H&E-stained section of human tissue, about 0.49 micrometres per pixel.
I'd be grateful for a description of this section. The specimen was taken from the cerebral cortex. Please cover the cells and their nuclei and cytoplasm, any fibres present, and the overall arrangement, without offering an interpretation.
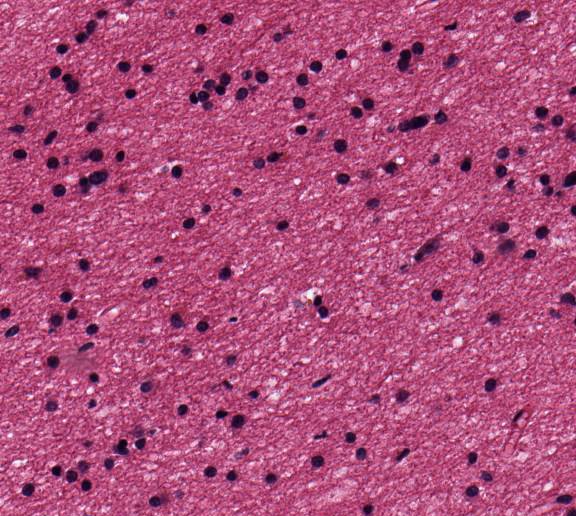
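A uniform pink fibrillary background fills the entire field, with nuclei scattered singly through it and no glands or other organised units. Most of the nuclei are small, round and densely dark-staining. Among them lie a few elongated, rod-shaped dark nuclei, one example being right of centre. Nuclei are more crowded in the upper left of the field than in the centre.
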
